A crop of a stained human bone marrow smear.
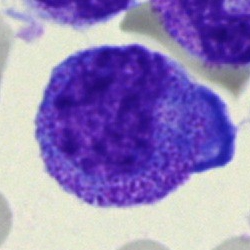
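Promyelocyte, central cell: roughly round outline with a smooth blue bulge projecting from the right edge. Coarse chromatin with darker clumped patches scattered through the nucleus. Visible cytoplasm deep blue, mostly on the right side. Slight softness of the image blurs the granule edges.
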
